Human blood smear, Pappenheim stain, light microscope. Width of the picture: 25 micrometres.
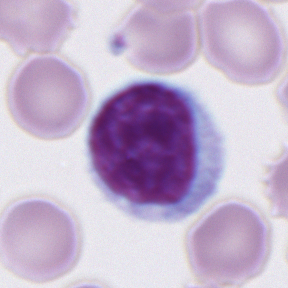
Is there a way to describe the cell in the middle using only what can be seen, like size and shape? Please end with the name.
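The cell measures about 12 micrometres across, and its nucleus fills about 70% of the cell's area. The nucleus is rounded, without lobes or deep indentation, and lies off-centre toward the left side. Its chromatin is dark purple and coarsely clumped. The cytoplasm forms a pale blue crescent, widest on the right. This is a typical lymphocyte.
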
